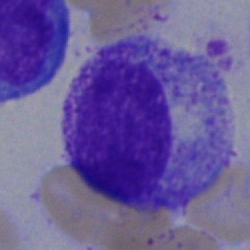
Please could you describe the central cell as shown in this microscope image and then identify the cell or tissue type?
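Look first at the outline: it is roughly round. The nucleus sits toward the left side. Many purple granules are scattered through the cytoplasm, and loose purple granules also lie just outside the cell at its upper right. So this one is a myelocyte.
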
